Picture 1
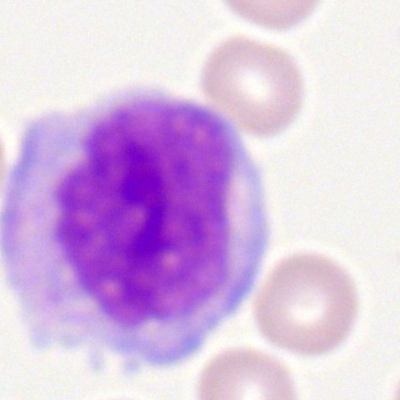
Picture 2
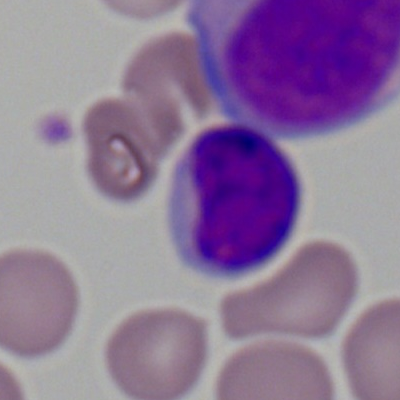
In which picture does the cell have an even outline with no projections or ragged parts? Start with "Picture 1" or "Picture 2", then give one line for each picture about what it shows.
Picture 2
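Picture 1: The cell outline is irregular, with a ragged lower edge.
Picture 2: The cell has a smooth, roughly round outline.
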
